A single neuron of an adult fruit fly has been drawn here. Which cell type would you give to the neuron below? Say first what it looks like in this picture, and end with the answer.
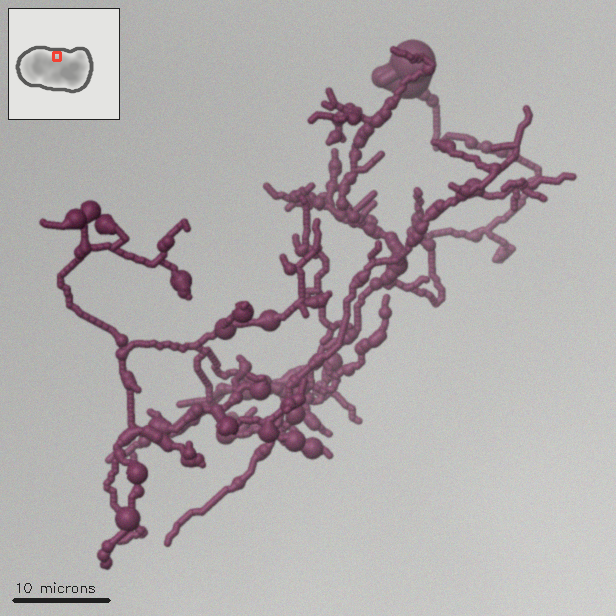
By the scale bar it is about 55 microns wide in this view. Dozens of branch ends can be seen. It is a central-brain intrinsic neuron. It is of cell type CB2814.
